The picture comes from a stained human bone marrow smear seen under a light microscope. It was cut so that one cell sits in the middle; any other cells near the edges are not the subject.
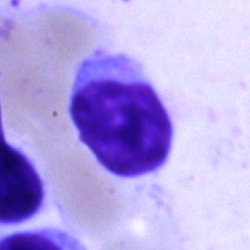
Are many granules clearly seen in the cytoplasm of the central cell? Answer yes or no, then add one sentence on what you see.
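No. No granules can be seen in the cytoplasm.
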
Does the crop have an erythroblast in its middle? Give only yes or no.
no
